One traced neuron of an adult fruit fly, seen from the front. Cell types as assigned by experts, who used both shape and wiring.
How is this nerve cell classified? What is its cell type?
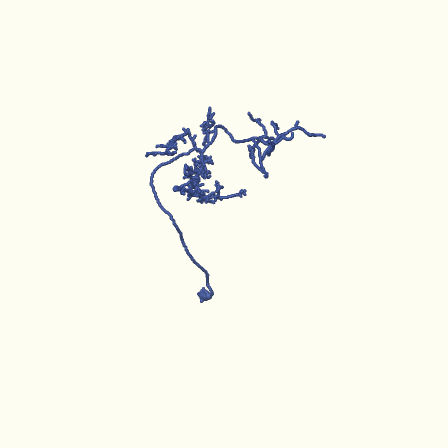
IN06A065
